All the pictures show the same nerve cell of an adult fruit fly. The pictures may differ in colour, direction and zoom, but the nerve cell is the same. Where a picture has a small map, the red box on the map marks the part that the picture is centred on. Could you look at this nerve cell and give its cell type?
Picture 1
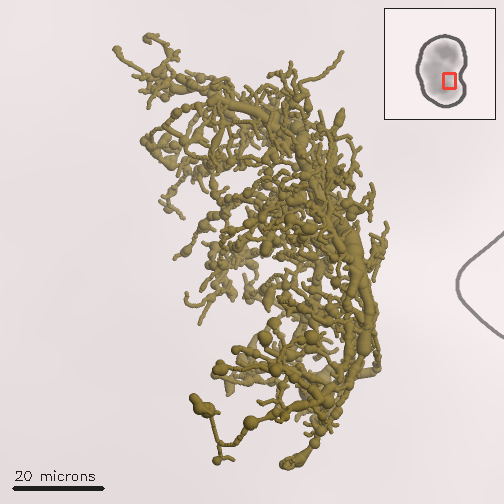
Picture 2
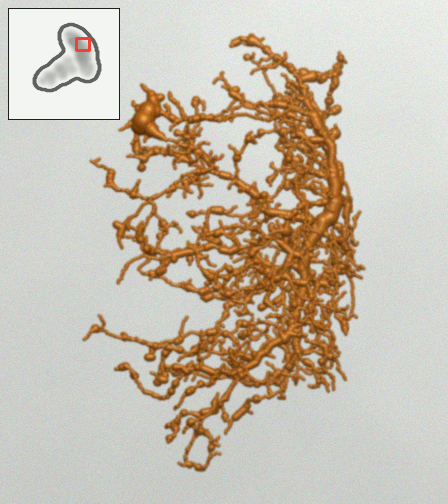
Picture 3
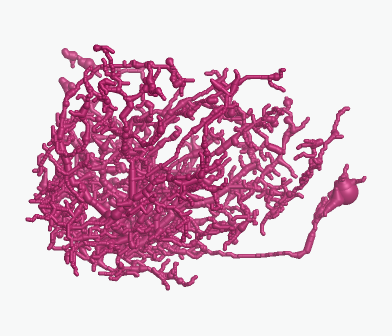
SAD112_a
